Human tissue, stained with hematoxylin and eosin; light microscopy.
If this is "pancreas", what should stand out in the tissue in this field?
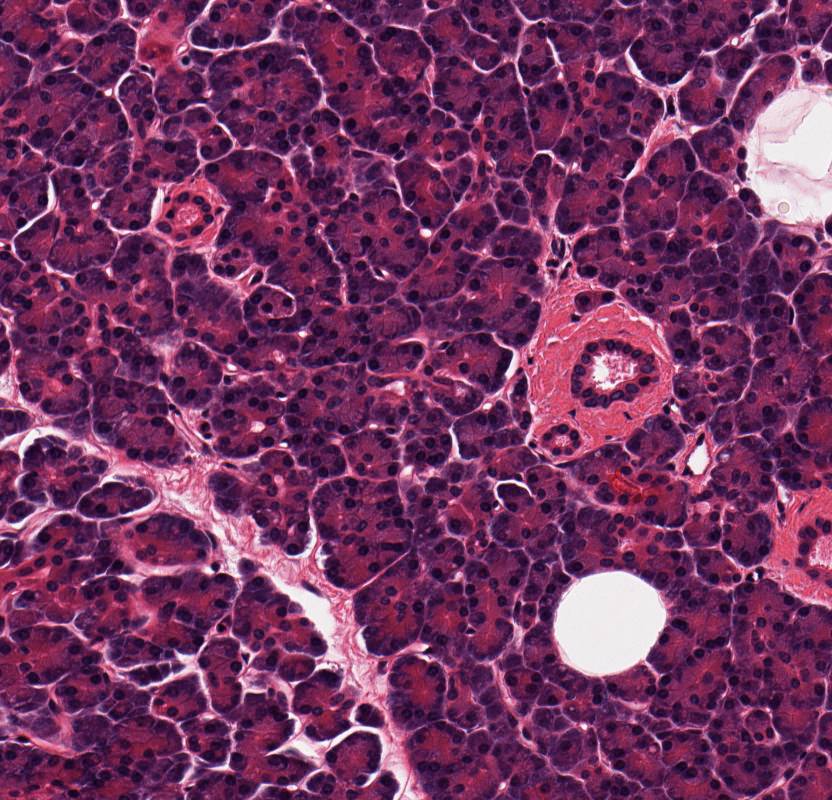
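It's pancreas. Nearly the whole field is closely packed small acini with little tissue between them.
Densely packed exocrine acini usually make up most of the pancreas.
The acinar cells have dark purple basal cytoplasm, pink granular apical cytoplasm, and round nuclei sitting toward the base.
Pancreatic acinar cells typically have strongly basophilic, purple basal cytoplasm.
Right of centre there's a duct lined by cuboidal epithelium, ringed by pink collagen.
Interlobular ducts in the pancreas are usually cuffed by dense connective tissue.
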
